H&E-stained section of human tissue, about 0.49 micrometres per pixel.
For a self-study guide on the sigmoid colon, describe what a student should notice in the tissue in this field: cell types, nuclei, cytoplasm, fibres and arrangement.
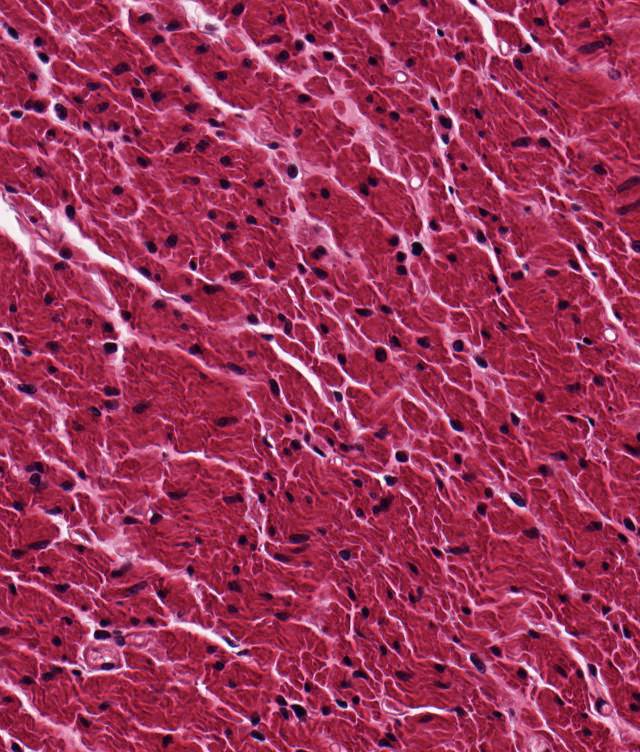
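Here the muscle fibres branch and join their neighbours, forming a network. Connective tissue between the fibres is scant and delicate. Fat cells are absent from the entire field.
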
